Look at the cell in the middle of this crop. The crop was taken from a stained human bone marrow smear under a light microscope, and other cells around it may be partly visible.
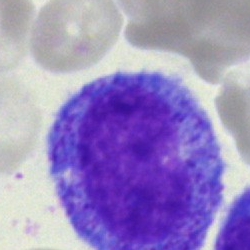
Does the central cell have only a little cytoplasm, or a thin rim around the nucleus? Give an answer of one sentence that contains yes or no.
Yes, the nucleus of this cell fills most of it.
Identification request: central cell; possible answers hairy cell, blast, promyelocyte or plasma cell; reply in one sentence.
At the crop's centre, the cell is a promyelocyte.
